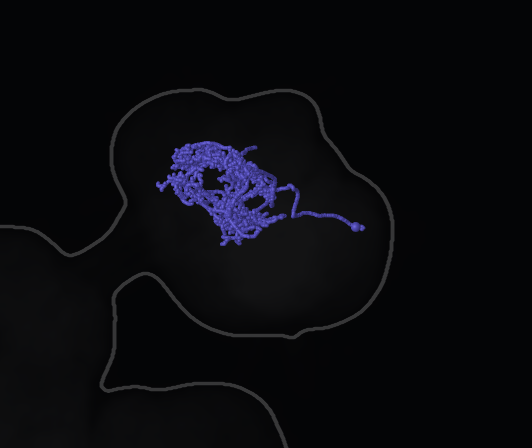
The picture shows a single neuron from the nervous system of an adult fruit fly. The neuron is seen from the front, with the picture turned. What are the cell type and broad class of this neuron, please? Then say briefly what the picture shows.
Its cell type is INXXX042. Its broad class is nerve-cord intrinsic neuron. In this view it is wider than it is tall.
